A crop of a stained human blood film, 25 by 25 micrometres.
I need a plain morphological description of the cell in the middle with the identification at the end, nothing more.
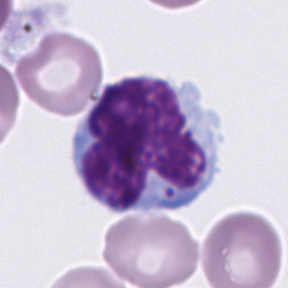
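Cell about 13 micrometres across; nucleus fills about 70% of its area. Nucleus folded into broad lobes around a notch opening toward lower right. Chromatin dark purple, patchy, with lighter and darker areas. One small dark dot in the pale cytoplasm within the notch. Frilled, bubbly cytoplasmic edge at upper right. Monocyte.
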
